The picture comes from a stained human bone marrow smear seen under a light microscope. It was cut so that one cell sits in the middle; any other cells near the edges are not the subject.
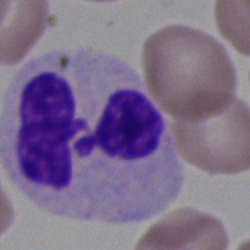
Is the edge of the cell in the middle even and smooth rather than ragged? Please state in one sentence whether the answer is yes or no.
Yes, this cell has a smooth edge with no projections, blebs or tags.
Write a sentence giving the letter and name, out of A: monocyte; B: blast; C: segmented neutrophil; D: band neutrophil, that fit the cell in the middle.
Option C is right, the centrally situated cell being a segmented neutrophil.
